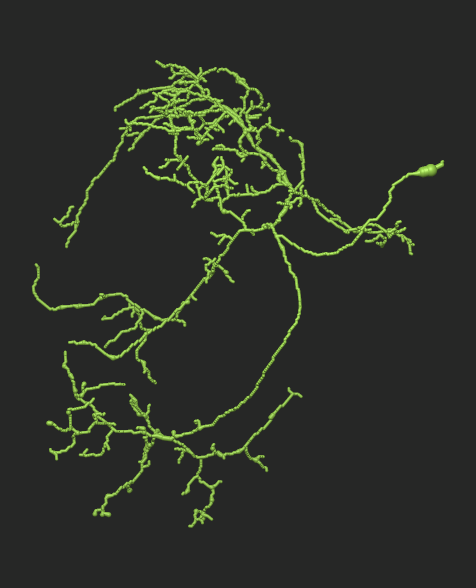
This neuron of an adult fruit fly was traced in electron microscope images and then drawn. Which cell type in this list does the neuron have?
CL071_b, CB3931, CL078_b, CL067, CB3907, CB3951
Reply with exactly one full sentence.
This neuron is a cell of type CB3907.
